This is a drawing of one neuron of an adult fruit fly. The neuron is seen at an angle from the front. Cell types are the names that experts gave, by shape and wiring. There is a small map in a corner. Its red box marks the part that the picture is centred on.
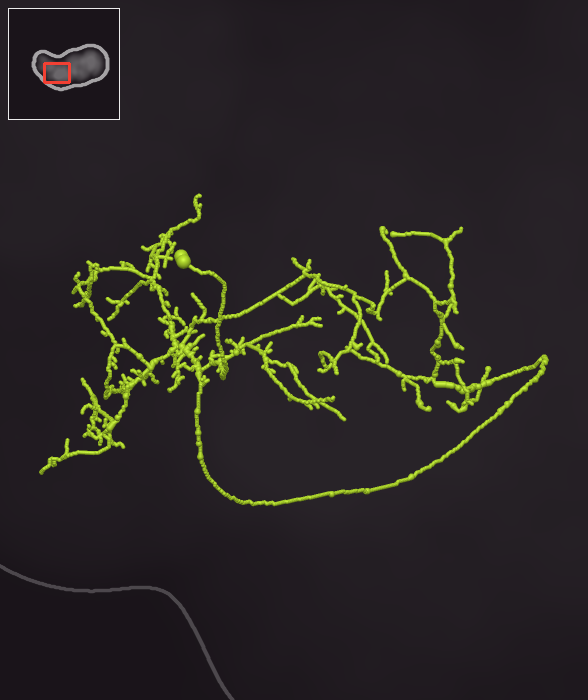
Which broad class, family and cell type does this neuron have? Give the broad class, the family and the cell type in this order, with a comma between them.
nerve-cord intrinsic neuron, hemilineage 01A, IN01A058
